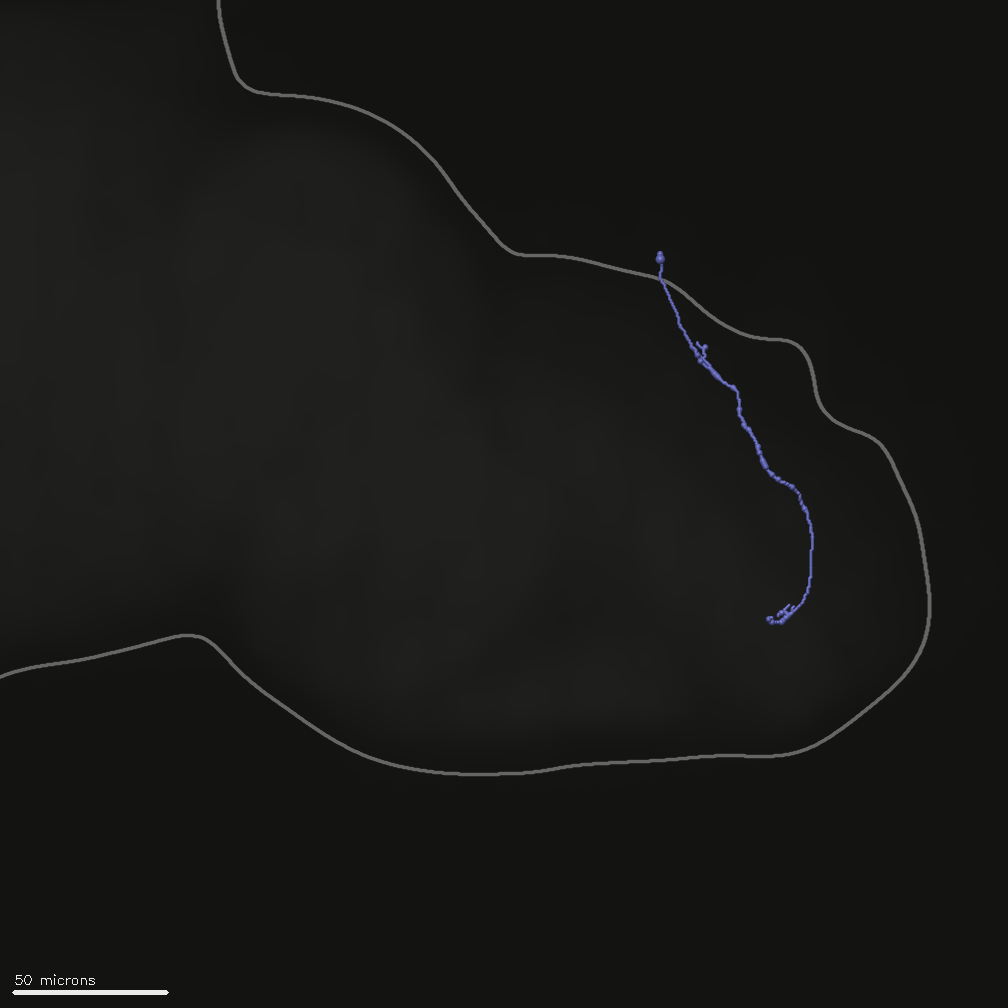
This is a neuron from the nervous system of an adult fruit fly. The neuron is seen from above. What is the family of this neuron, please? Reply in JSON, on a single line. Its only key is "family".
{"family": "L"}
